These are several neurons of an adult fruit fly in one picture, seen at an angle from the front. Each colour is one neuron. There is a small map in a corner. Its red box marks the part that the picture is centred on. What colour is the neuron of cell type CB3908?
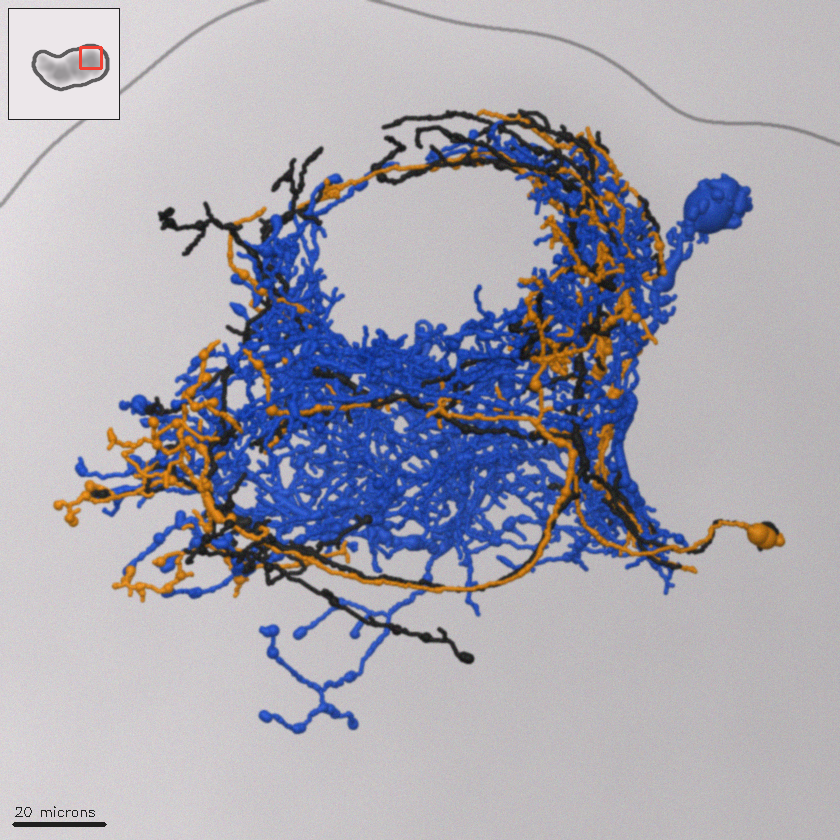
black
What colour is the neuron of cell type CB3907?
orange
